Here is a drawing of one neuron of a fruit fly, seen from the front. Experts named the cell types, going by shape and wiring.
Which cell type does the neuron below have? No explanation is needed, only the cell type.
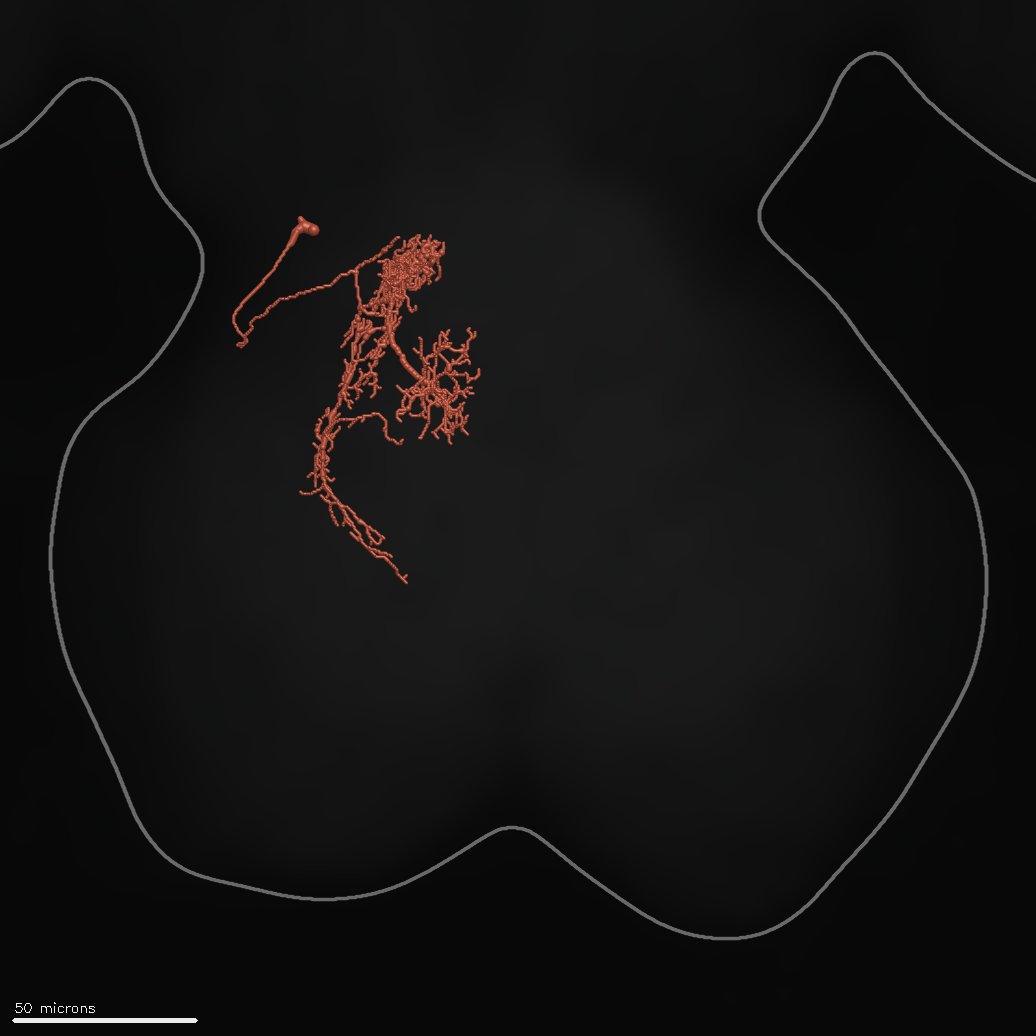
IN17A060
